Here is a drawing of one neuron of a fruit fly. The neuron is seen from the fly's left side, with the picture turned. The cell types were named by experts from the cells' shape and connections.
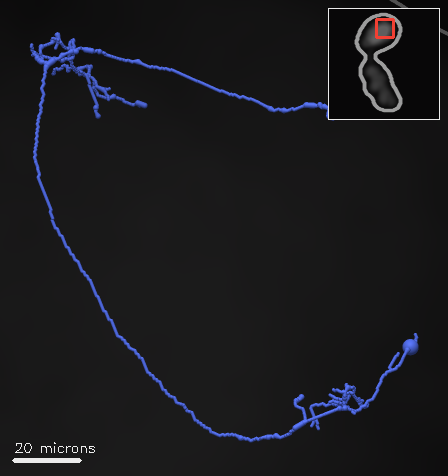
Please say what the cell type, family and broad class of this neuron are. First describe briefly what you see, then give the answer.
The cell body is at the lower right of the picture. By the scale bar it is about 120 microns tall in this view. The cell type is KCa'b'-ap1. The name of its family is class Kenyon Cell. This is a central-brain intrinsic neuron.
